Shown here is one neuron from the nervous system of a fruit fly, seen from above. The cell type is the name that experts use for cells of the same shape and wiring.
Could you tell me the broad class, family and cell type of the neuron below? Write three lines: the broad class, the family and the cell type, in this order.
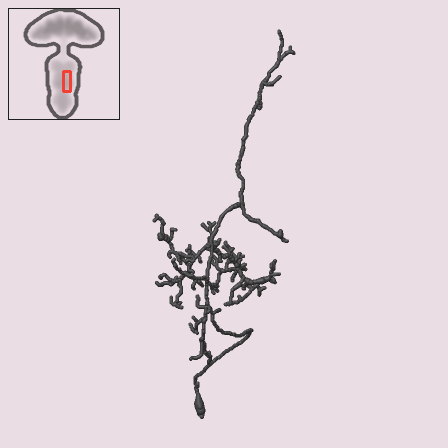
nerve-cord intrinsic neuron
hemilineage 03B
IN03B069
